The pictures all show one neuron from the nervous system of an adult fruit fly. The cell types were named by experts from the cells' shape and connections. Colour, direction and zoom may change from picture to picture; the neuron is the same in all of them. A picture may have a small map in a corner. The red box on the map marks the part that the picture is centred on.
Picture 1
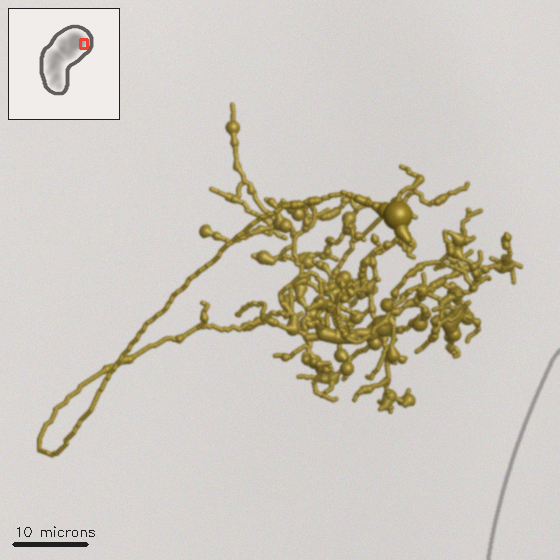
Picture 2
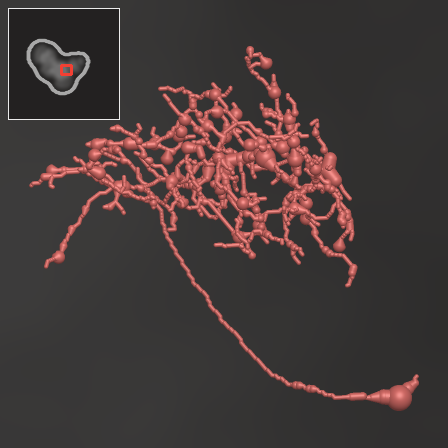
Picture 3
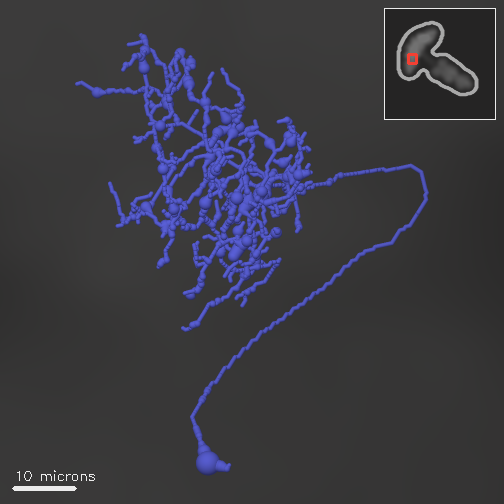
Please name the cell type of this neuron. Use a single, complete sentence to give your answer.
This neuron is categorized as cell type LHPV4a10.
